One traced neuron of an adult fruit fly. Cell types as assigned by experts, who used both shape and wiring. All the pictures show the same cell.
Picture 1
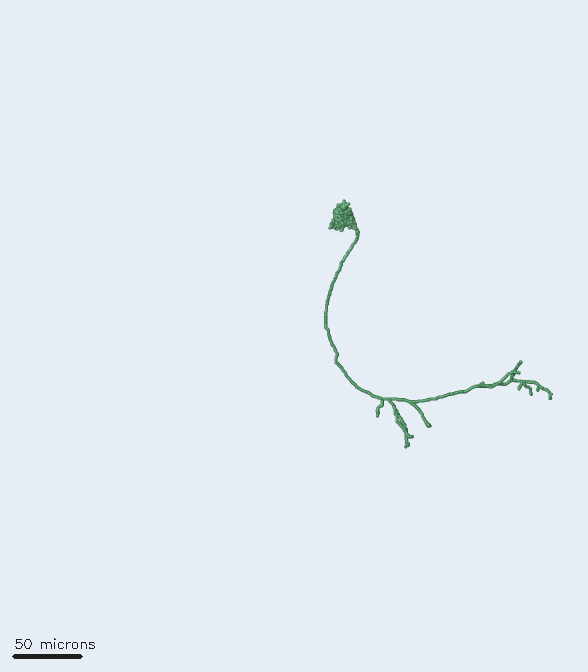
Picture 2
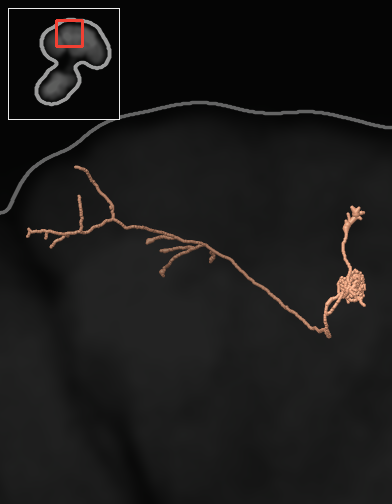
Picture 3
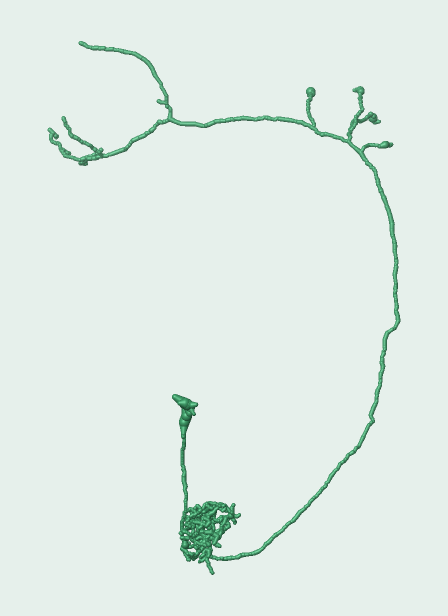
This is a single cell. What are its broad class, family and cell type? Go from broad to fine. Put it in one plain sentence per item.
A central-brain intrinsic neuron of hemilineage ALad1, type DM6_adPN.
